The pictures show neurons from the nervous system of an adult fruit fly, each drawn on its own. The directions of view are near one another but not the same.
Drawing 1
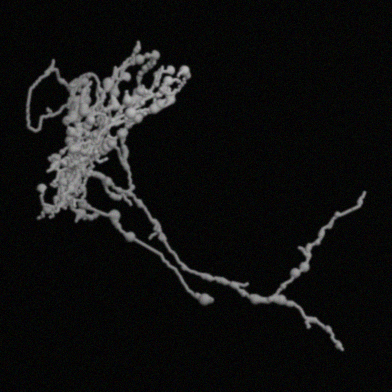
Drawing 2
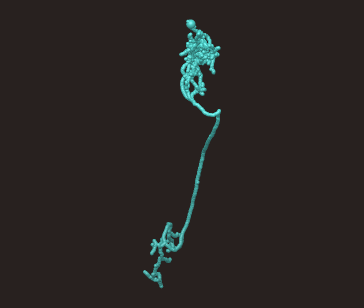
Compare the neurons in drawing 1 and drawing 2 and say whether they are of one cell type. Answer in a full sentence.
They are of different cell types.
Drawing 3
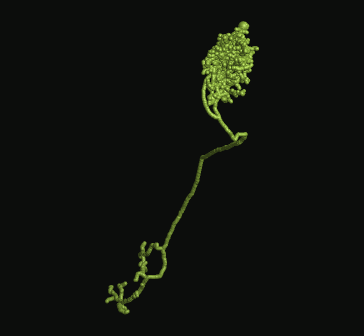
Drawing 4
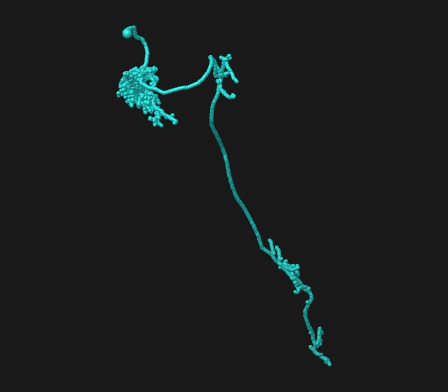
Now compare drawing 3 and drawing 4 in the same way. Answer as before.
They are of different cell types.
